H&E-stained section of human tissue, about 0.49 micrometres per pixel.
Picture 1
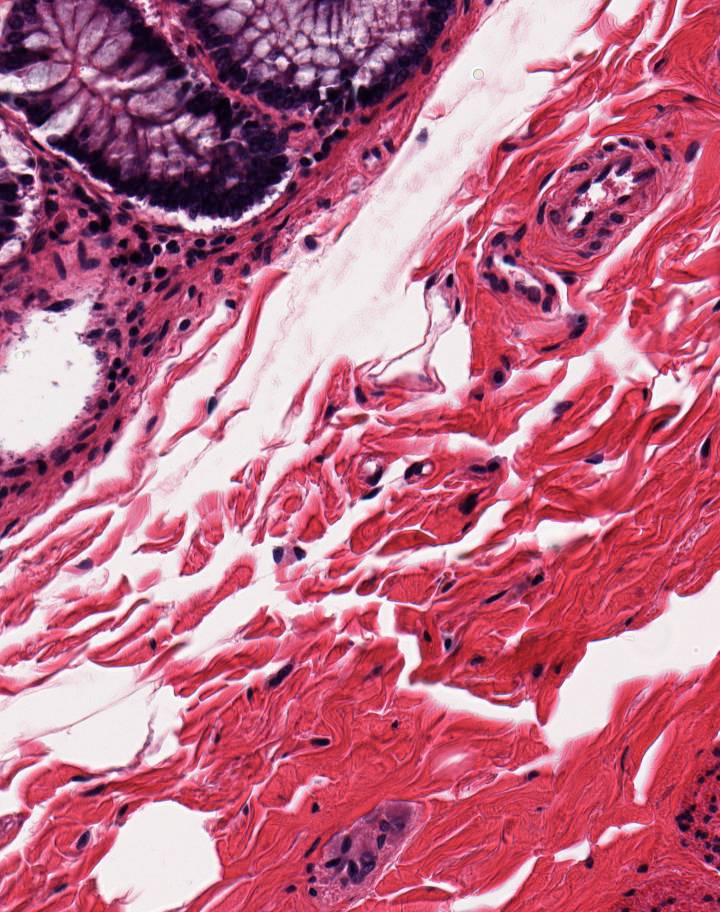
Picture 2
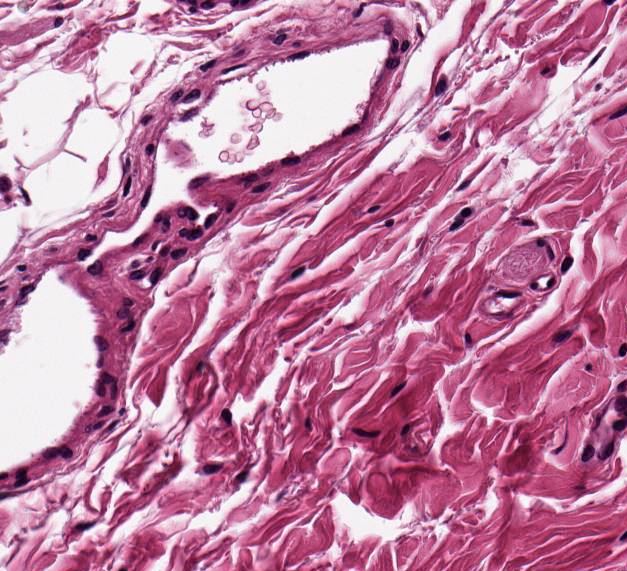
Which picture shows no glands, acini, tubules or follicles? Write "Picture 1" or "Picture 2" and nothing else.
Picture 2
